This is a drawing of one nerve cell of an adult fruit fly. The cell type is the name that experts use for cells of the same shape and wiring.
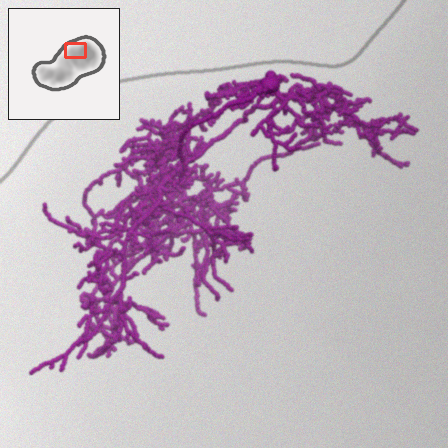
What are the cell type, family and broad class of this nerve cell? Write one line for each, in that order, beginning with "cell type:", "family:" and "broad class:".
cell type: SMP548
family: hemilineage SLPpm3
broad class: central-brain intrinsic neuron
